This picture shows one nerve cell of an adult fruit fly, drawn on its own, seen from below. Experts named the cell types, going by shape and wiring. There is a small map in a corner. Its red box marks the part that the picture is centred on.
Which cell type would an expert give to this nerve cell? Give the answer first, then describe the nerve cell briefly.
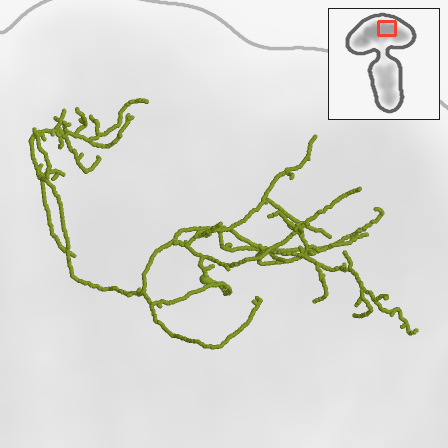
It is of cell type LHPD5e1. Its broad class is central-brain intrinsic neuron. It lies in the brain. Its cell body lies in the middle of the picture. The picture shows dozens of branch ends.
